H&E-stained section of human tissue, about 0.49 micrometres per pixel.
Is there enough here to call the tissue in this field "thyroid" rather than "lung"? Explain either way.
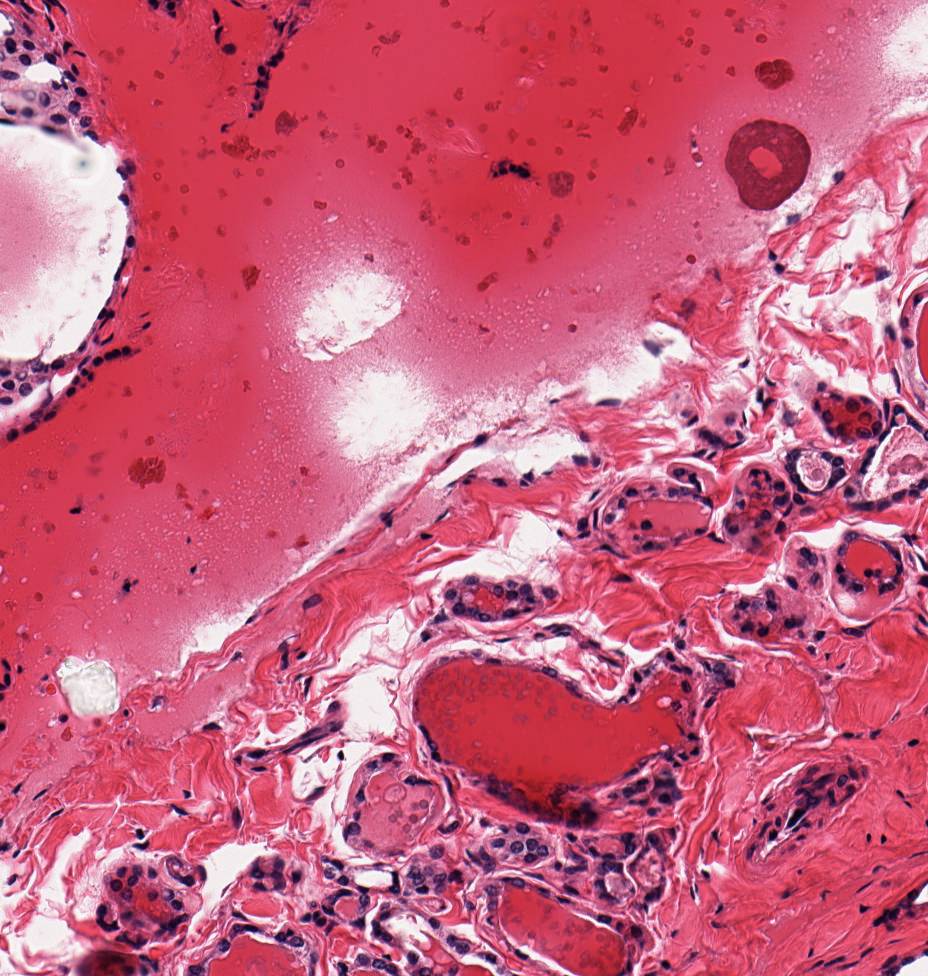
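Thyroid, I'd say. A large pool of smooth pink, nearly acellular material fills the upper-left half.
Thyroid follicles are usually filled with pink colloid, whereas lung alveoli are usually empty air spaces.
The small rounded profiles at lower right are lined by cuboidal cells with round, dark nuclei.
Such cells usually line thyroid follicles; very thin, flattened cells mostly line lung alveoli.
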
